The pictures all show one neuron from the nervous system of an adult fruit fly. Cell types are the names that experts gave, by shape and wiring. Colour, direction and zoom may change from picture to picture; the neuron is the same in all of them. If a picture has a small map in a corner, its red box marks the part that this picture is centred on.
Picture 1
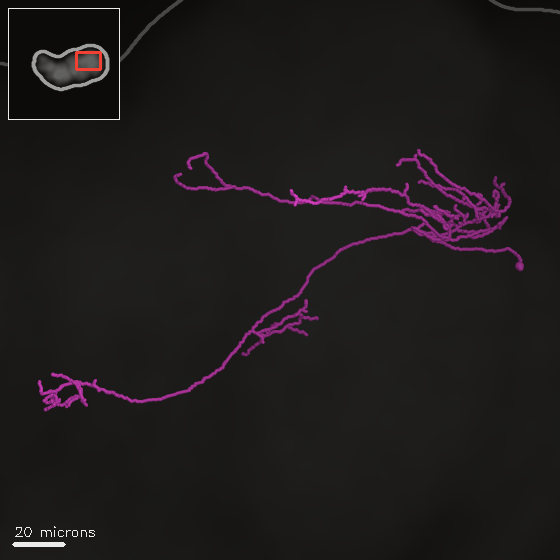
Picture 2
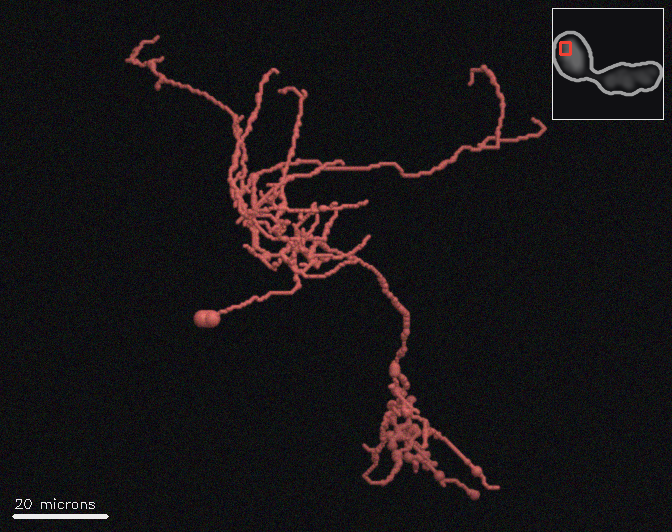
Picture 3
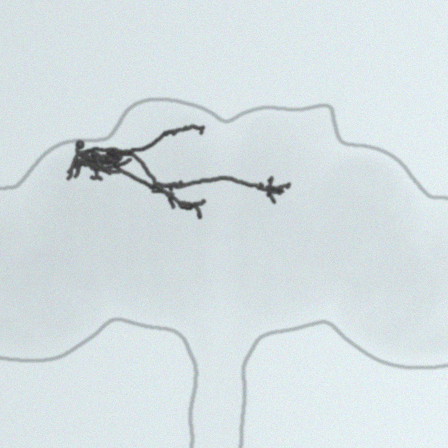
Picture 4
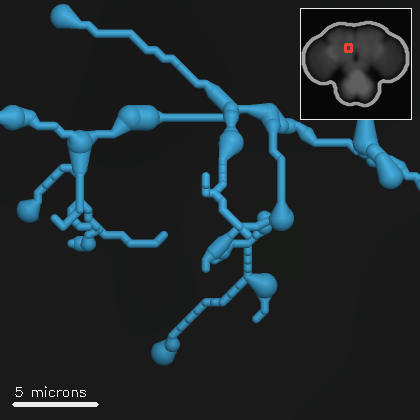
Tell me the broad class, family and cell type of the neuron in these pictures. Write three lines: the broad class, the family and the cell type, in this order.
central-brain intrinsic neuron
hemilineage AOTUv4_dorsal
AOTU004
